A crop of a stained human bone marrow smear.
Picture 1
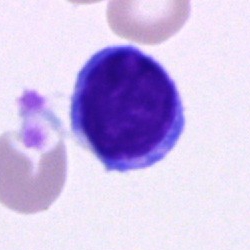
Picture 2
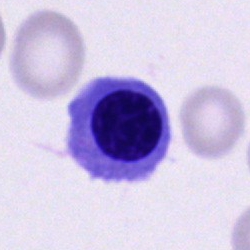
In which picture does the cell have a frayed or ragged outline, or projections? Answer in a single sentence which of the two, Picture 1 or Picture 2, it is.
The edge of the cell in picture 2 is rough.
